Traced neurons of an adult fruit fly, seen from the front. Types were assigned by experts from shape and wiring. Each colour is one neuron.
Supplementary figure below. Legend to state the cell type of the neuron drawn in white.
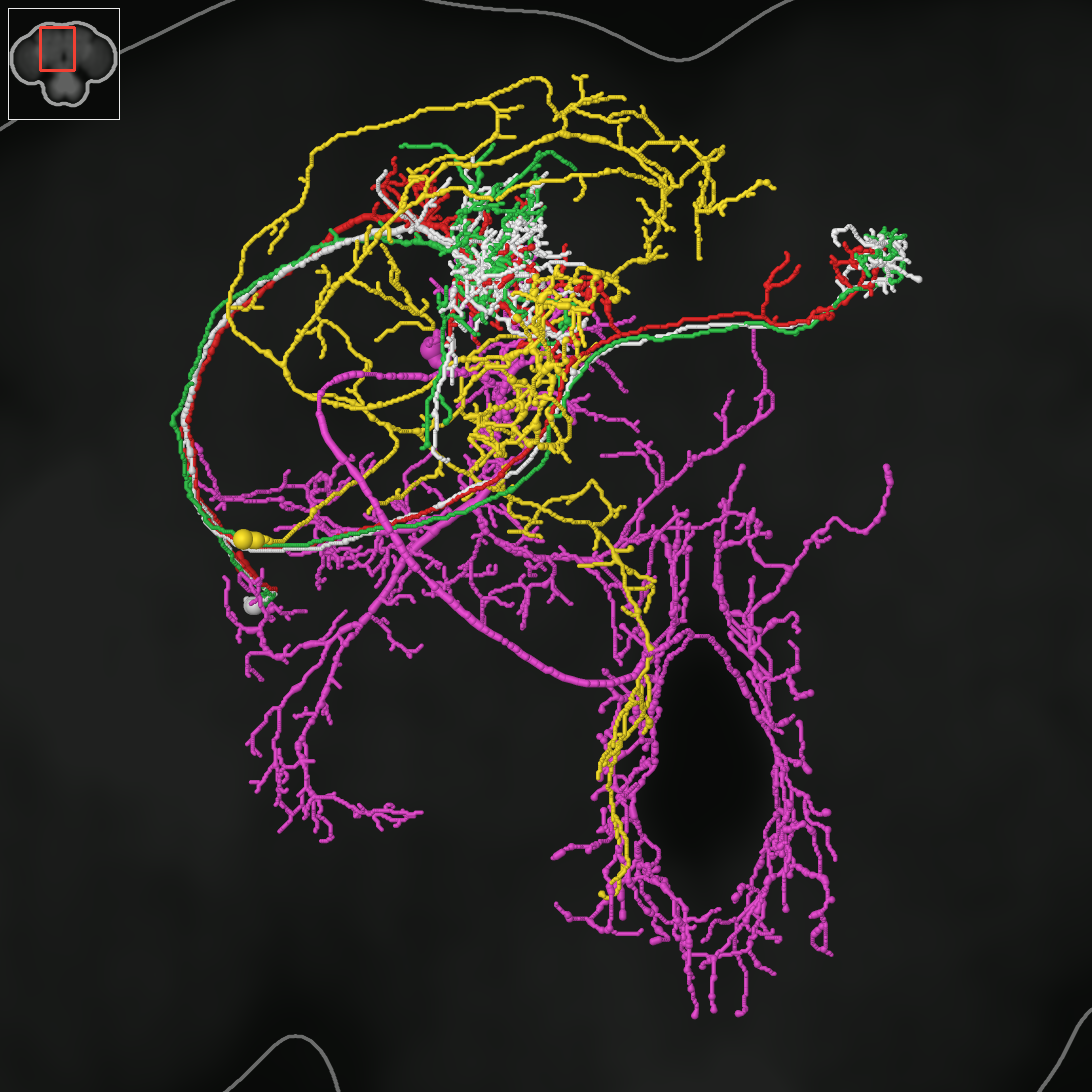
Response: SMP568_c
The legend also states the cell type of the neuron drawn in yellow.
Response: SMP712m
